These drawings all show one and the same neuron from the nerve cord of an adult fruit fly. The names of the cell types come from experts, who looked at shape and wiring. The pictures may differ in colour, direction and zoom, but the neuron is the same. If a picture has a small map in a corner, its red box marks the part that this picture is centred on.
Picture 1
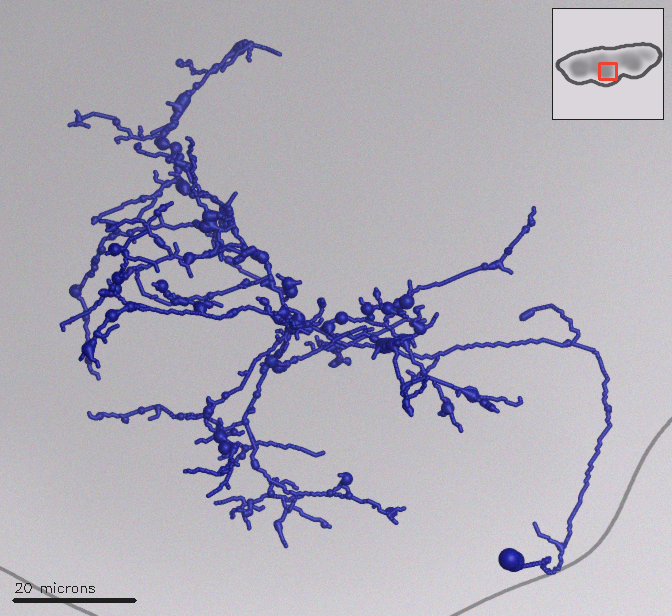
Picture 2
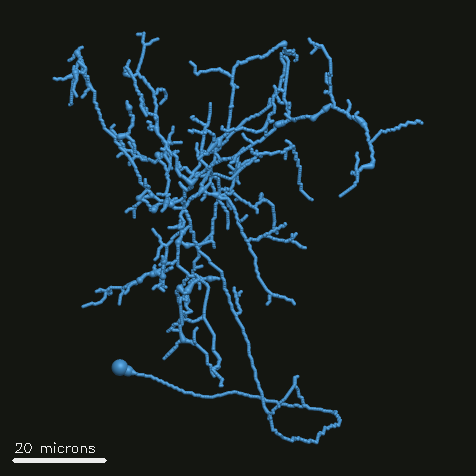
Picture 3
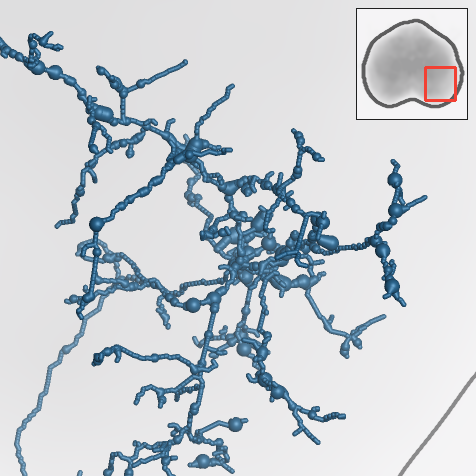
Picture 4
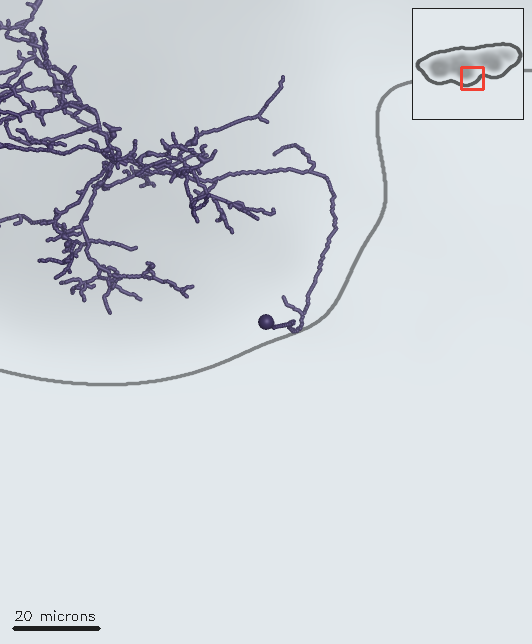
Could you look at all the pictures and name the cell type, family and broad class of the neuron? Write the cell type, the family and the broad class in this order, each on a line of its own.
IN20A.22A055
hemilineage 20A.22A
nerve-cord intrinsic neuron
